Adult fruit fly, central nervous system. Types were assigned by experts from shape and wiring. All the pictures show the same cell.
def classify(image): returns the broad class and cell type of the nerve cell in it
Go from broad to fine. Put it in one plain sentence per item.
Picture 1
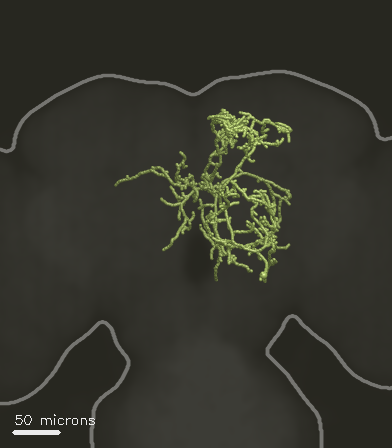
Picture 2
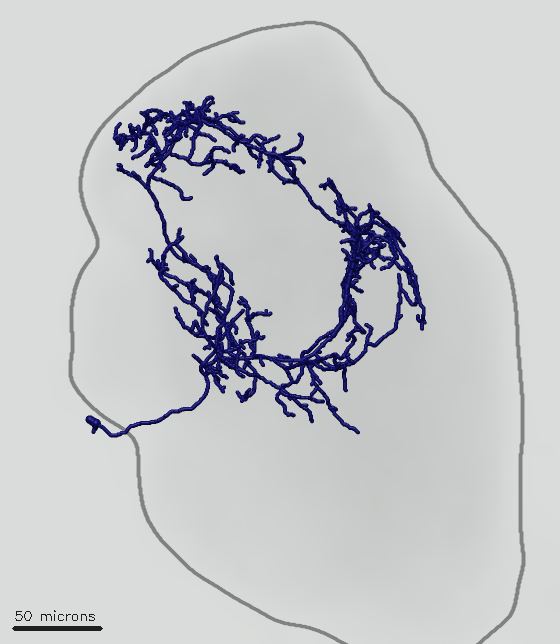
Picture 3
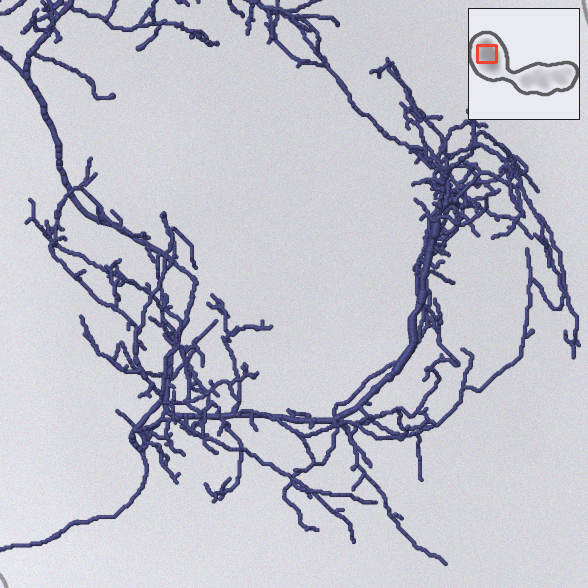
A central-brain intrinsic neuron, type SMP164.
